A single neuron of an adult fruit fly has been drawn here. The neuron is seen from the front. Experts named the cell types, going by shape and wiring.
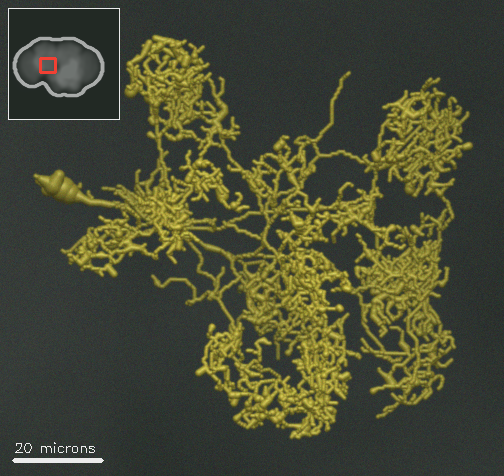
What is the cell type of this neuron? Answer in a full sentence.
The cell type is lLN2P_a.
